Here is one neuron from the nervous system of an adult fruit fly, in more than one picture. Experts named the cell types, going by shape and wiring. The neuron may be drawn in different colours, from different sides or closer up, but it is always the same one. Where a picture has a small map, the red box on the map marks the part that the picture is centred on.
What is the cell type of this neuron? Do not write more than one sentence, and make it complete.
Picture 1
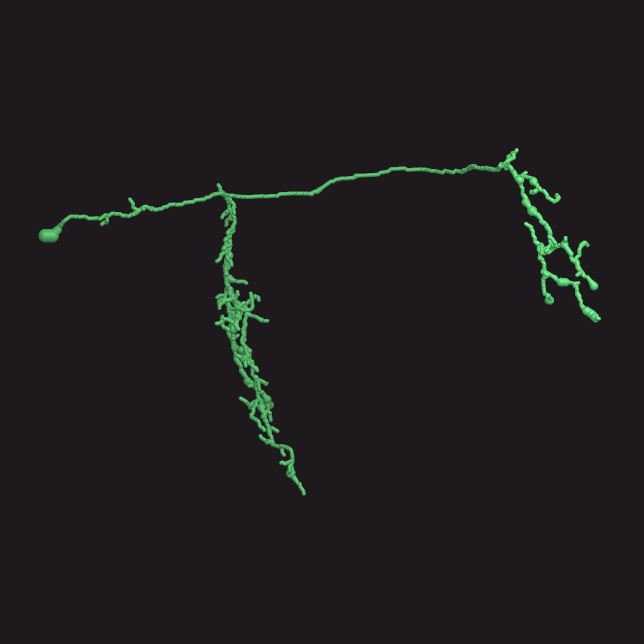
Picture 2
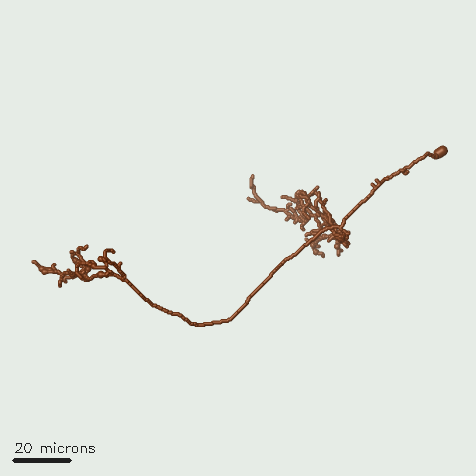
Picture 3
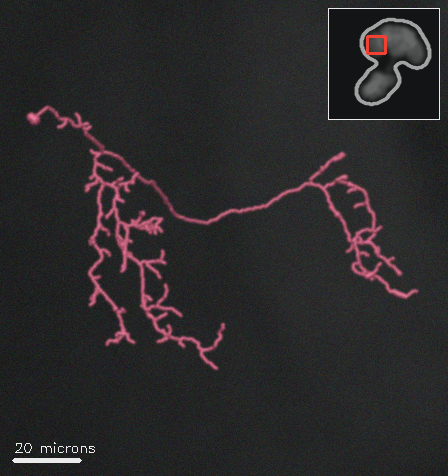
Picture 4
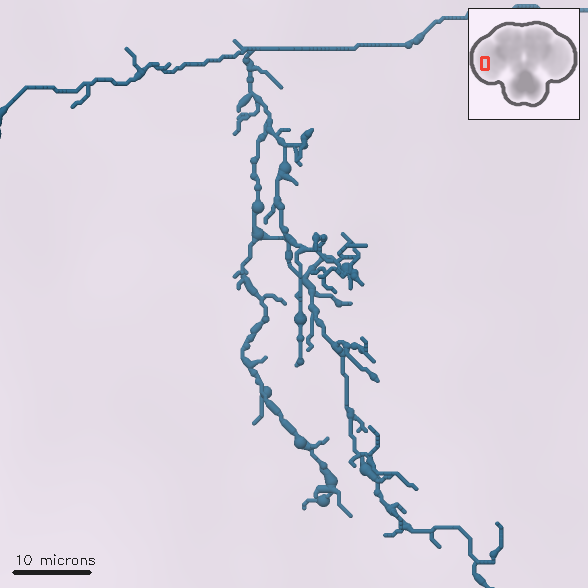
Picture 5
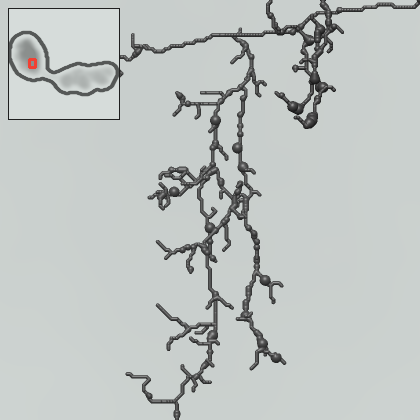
It is Tm35 that names the cell type of this neuron.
